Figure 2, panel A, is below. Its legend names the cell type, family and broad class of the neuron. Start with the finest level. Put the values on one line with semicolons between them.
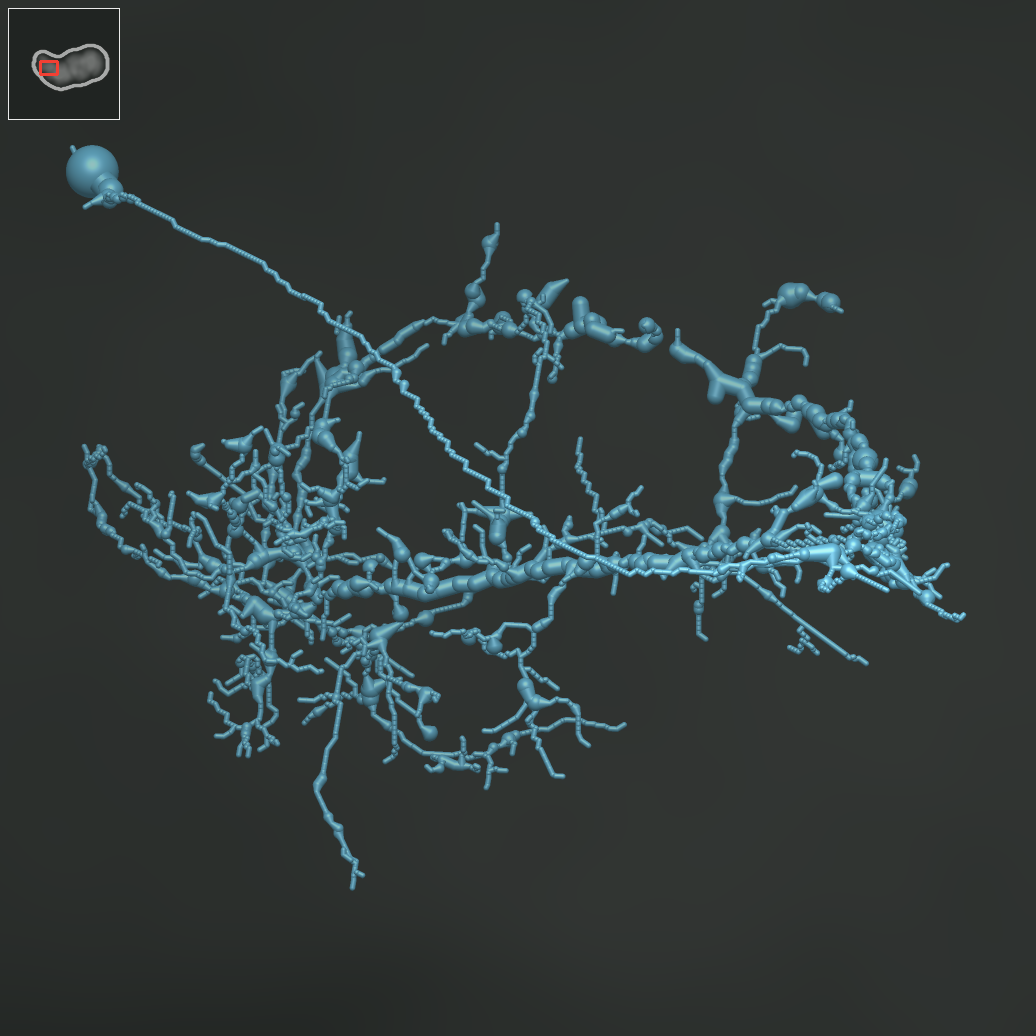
IN12B022; hemilineage 12B; nerve-cord intrinsic neuron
